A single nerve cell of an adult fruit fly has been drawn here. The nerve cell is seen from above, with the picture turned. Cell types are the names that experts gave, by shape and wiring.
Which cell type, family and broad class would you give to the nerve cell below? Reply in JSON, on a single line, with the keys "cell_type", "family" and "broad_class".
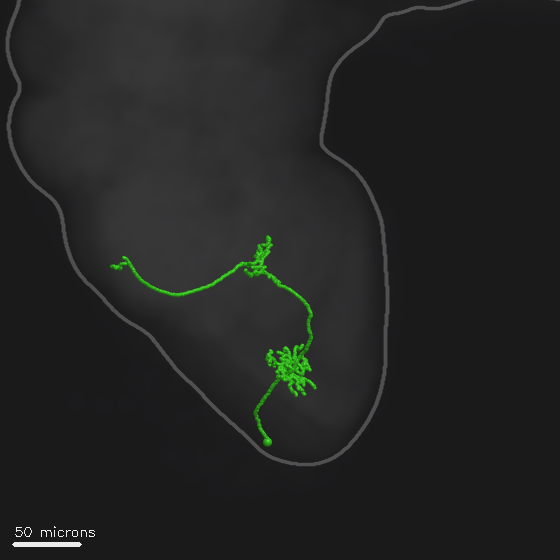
{"cell_type": "MeTu4c", "family": "MeTu", "broad_class": "visual projection neuron"}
